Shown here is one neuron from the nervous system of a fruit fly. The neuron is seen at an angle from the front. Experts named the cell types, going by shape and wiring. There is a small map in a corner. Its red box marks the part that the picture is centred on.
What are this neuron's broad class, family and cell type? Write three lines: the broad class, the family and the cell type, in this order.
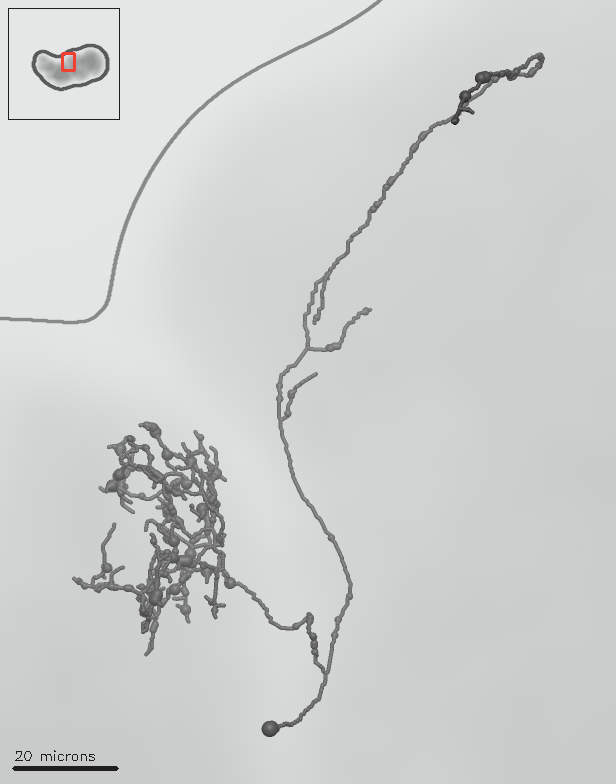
visual projection neuron
LoVP
LoVP6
